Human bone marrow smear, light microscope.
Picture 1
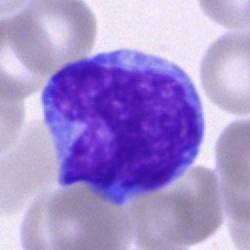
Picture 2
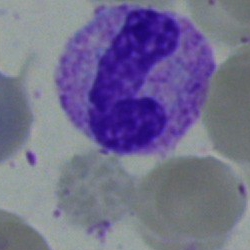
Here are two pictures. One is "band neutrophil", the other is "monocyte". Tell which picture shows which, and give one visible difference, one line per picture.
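In picture 1 we see a monocyte: The nucleus fills most of the cell.
In picture 2 we see a band neutrophil: The cytoplasm is ample and pale lilac-pink.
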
